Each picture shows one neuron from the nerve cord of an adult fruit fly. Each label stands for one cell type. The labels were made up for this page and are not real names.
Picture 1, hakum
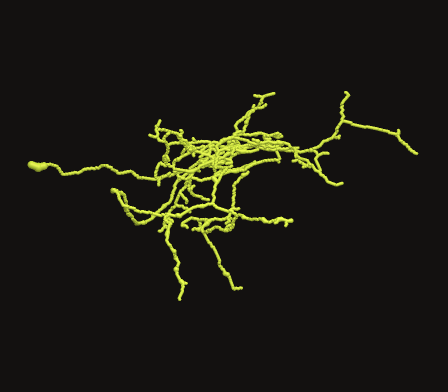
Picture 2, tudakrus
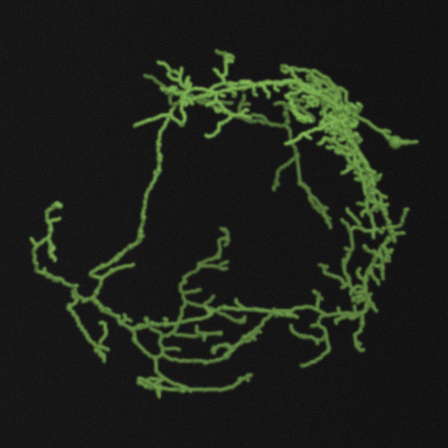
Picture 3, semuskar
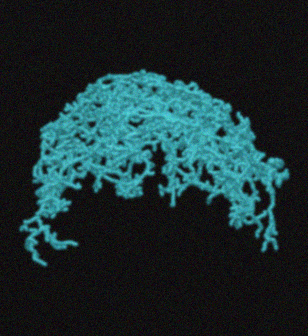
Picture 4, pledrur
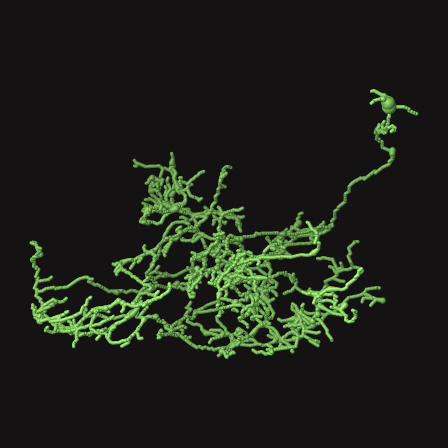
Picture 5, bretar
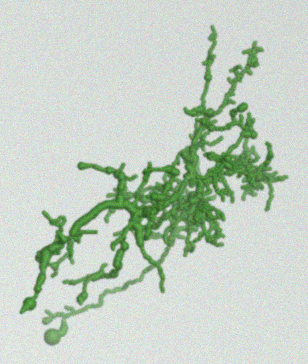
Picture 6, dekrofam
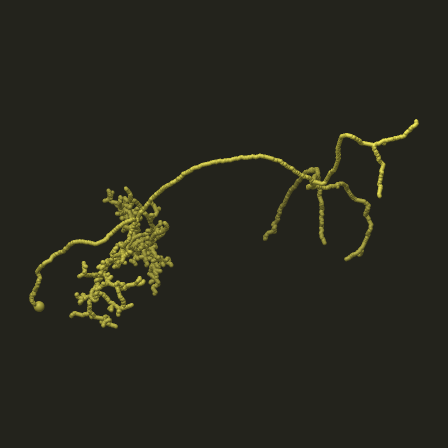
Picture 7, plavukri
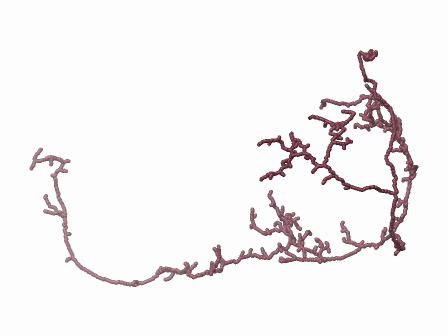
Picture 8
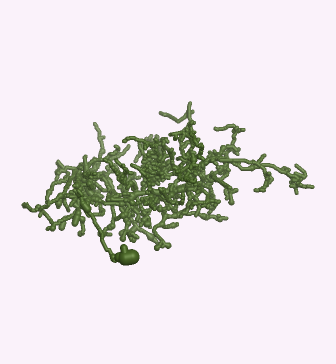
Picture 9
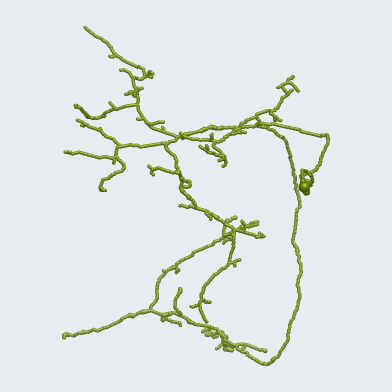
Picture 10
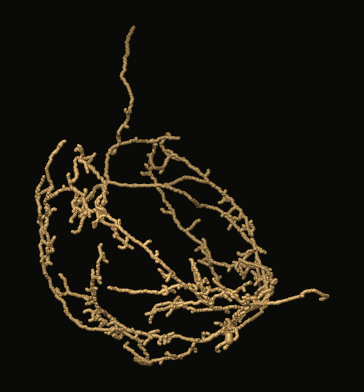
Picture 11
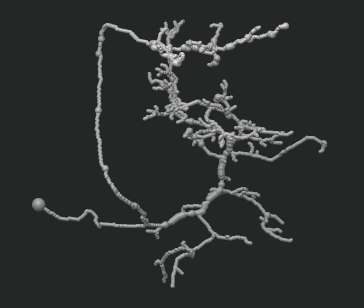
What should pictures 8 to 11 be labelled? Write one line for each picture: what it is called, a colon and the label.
8: pledrur
9: hakum
10: tudakrus
11: hakum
